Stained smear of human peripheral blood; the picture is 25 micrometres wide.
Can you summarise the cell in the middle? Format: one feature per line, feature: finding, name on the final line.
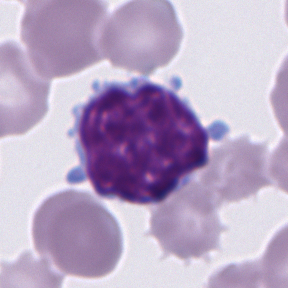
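Nucleus: note the single roughly round mass, edges slightly uneven, no lobes
Chromatin: dark purple, coarsely clumped, with small paler spots between the clumps
Surface: small pale blue blebs bulging at several points around the edge
Vacuoles: none clearly visible
Identity: typical lymphocyte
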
